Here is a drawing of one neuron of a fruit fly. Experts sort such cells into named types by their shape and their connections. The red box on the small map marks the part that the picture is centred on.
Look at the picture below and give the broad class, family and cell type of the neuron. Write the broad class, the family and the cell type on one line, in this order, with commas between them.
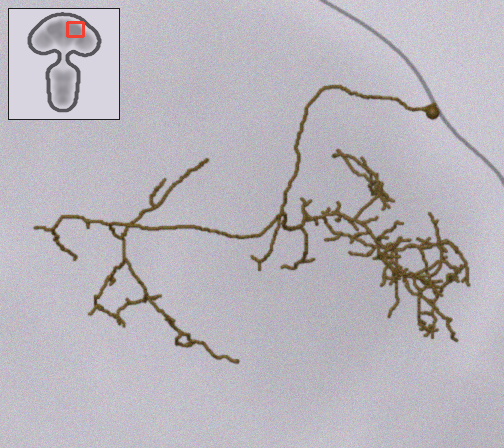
central-brain intrinsic neuron, hemilineage VLPd1, AVLP051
